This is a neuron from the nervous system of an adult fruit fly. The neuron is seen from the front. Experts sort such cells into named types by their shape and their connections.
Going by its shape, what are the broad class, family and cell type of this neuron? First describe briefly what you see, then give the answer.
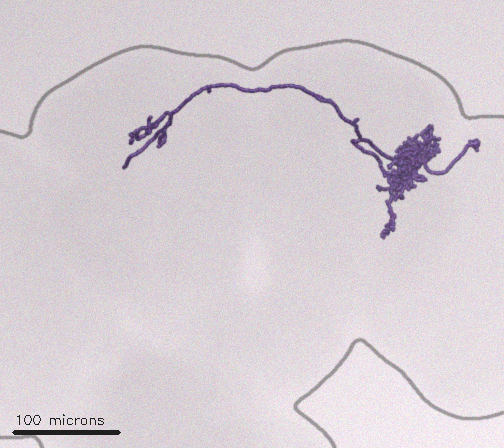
From left to right in the picture it spans about 350 microns. In this view it is wider than it is tall. Its broad class is central-brain intrinsic neuron. The family is hemilineage VLPl4_dorsal. The cell type is LH004m.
